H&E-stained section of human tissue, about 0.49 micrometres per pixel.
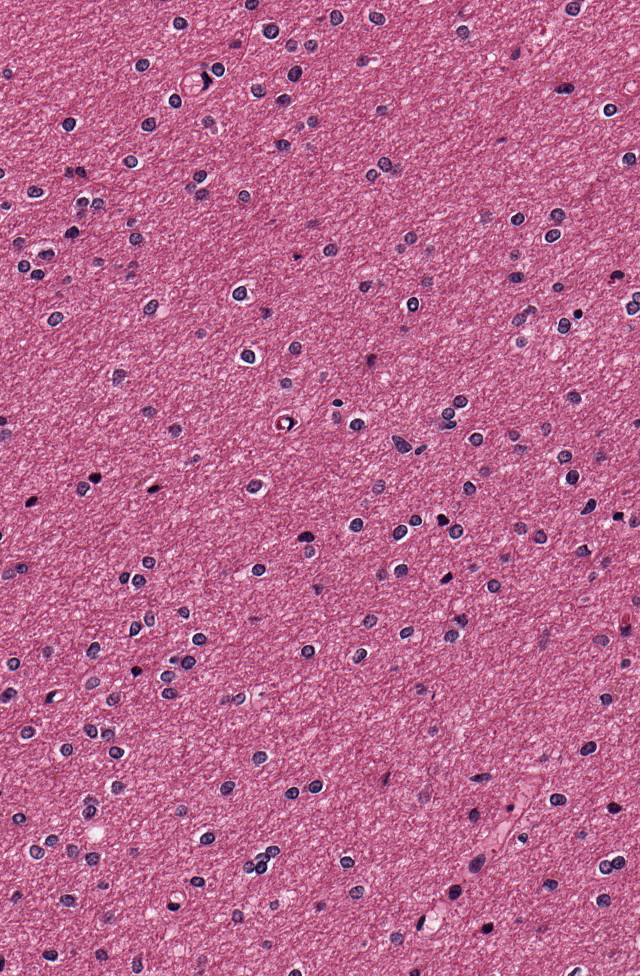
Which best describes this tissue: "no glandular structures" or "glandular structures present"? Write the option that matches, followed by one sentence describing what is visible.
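No glandular structures. Small nuclei are scattered fairly evenly across the whole field without forming glands, layers or other units.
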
